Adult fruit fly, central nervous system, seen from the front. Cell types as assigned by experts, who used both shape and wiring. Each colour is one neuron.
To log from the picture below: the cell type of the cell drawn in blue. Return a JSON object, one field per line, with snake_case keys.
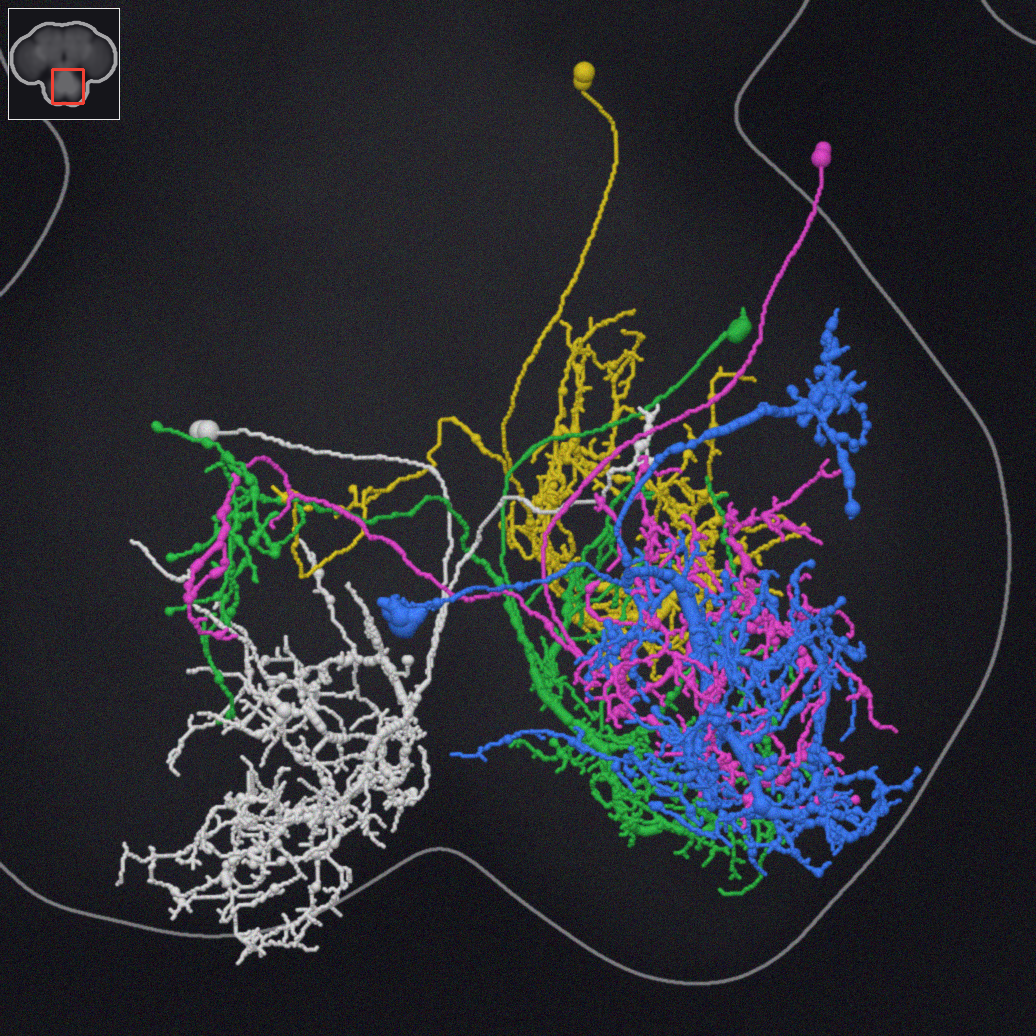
{
 "cell_type": "IN16B033"
}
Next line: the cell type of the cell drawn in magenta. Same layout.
{
 "cell_type": "IN23B028"
}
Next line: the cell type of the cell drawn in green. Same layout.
{
 "cell_type": "IN23B021"
}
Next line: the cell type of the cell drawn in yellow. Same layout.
{
 "cell_type": "IN23B036"
}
